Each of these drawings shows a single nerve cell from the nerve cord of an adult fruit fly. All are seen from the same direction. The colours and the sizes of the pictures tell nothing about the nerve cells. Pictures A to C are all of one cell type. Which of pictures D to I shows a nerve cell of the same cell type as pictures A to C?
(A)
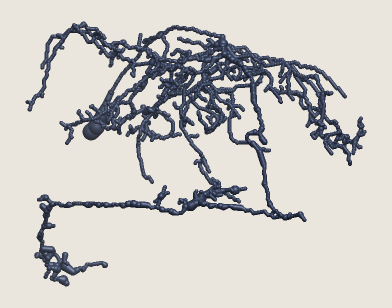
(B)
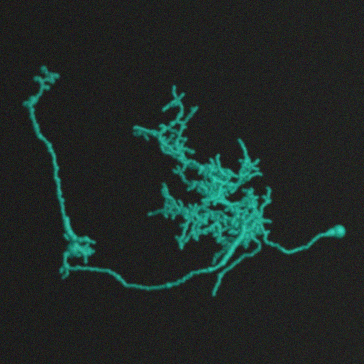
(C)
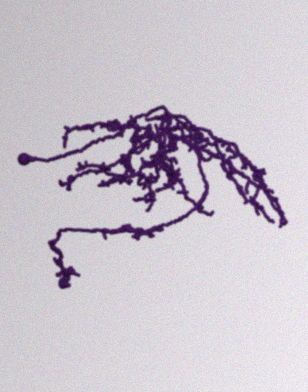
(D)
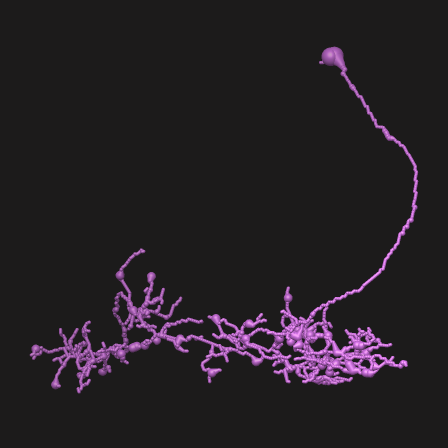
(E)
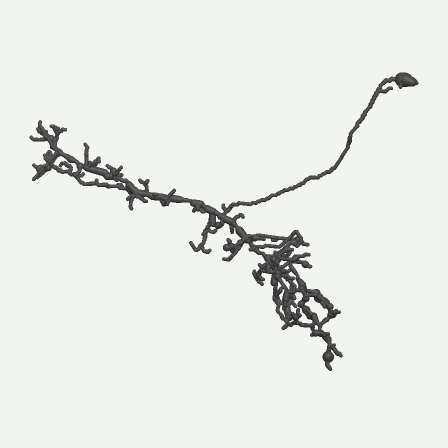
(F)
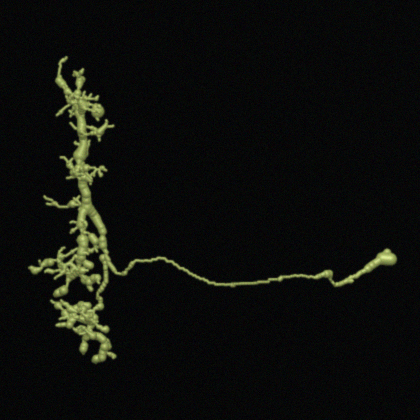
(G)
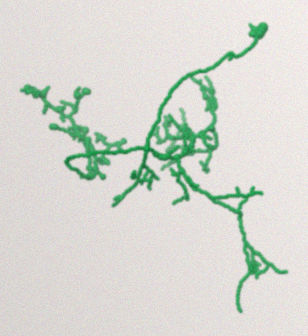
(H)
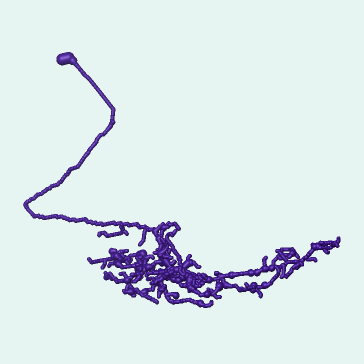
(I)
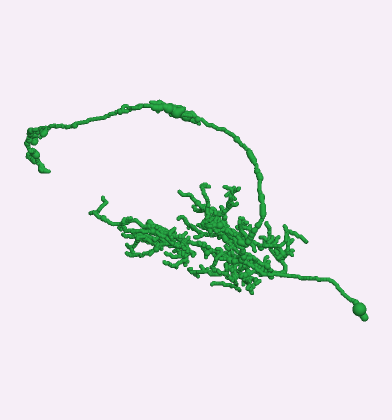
Picture I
